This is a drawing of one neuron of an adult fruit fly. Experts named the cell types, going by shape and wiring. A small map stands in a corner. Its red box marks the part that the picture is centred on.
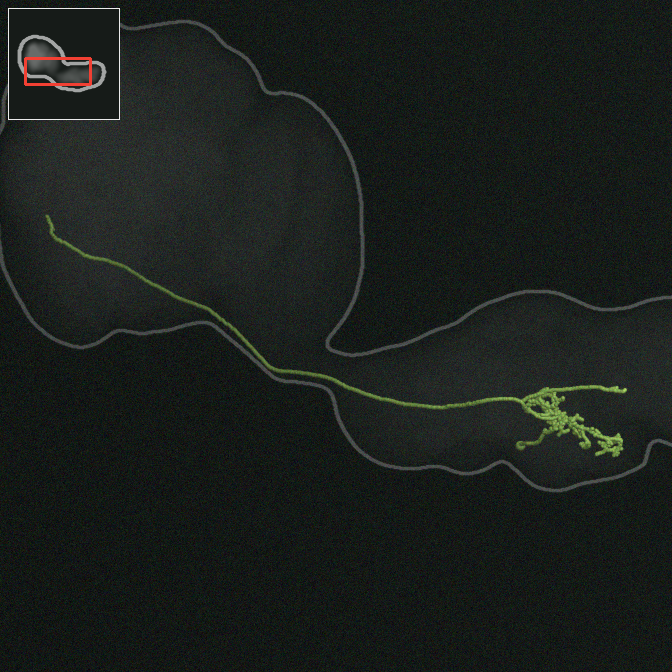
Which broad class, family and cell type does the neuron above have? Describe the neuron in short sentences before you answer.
As drawn here it is wider than it is tall. Its broad class is ascending neuron. The family is hemilineage 10B. It is of cell type AN10B034.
